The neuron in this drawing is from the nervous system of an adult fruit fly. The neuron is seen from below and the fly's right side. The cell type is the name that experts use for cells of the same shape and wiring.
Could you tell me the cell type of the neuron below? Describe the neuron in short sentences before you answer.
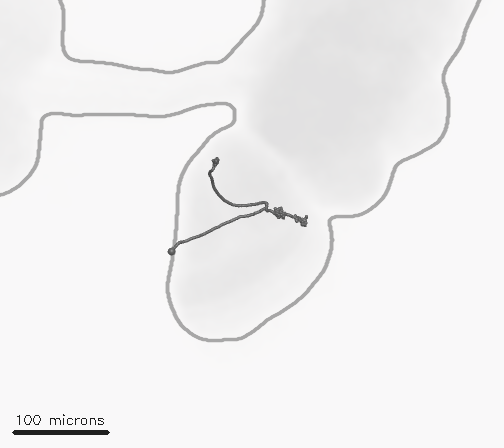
It lies in the brain. From left to right in the picture it spans about 150 microns. It is an optic-lobe intrinsic neuron. Its cell type is T2a.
